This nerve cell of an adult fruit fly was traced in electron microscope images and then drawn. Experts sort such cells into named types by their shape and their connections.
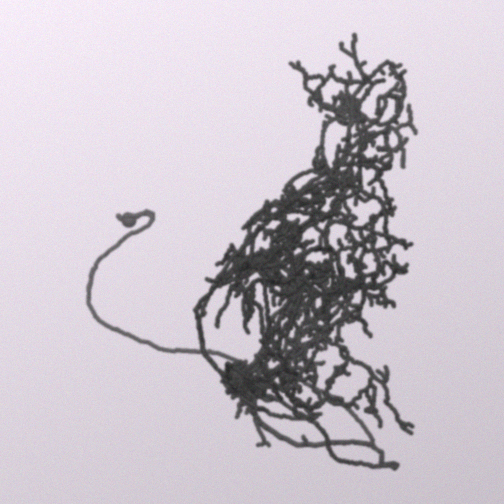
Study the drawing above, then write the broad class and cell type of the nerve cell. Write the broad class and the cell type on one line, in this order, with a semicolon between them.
central-brain intrinsic neuron; CRE048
